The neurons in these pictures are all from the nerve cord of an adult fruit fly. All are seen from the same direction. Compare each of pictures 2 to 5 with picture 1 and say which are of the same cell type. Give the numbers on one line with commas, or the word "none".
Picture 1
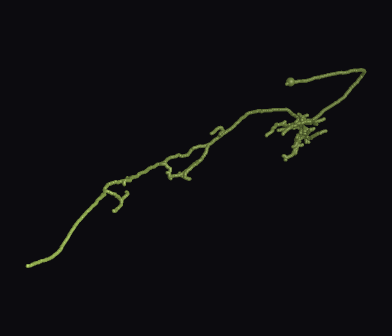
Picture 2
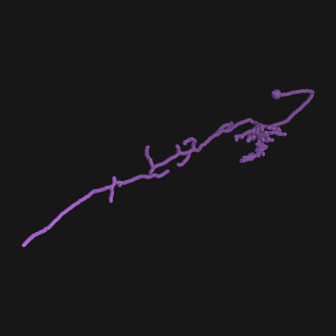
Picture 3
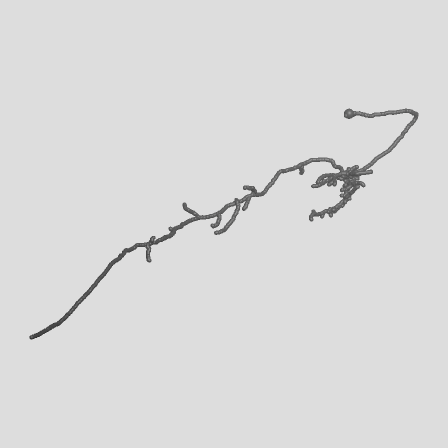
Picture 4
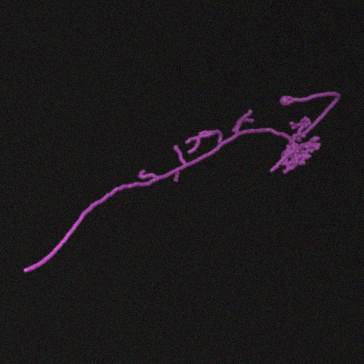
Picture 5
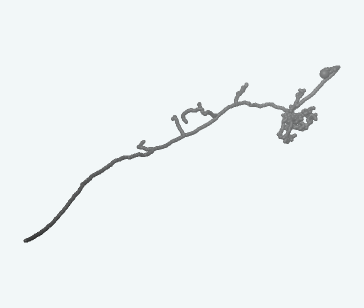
2, 3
